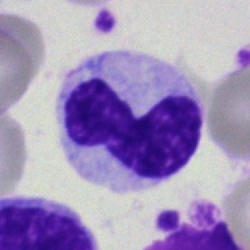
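Band neutrophil in a stained bone marrow smear, the cell in the middle: its outline is round and smooth, and a notch cuts into the nucleus from the upper side, leaving a curved two-lobed shape. The chromatin is dense, dark purple and coarsely clumped, and the cytoplasm is a pale lilac-blue.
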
